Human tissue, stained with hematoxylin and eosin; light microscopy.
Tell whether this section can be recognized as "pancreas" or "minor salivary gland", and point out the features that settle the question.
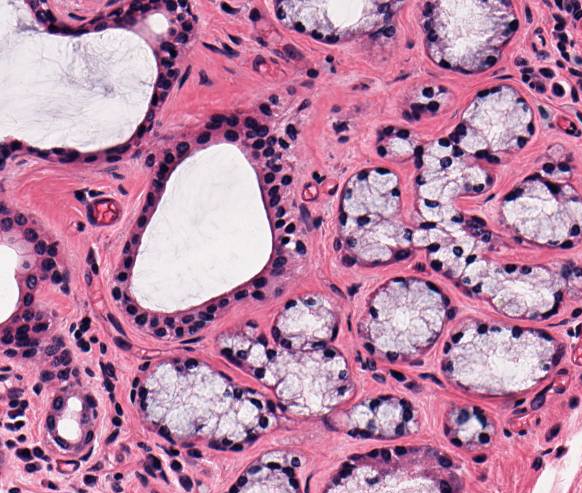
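This is minor salivary gland. Rounded clusters of mucous acini fill the right half and lower part of the field; their cells have pale, foamy, bubbly cytoplasm and dark flattened nuclei pressed against each acinus's base.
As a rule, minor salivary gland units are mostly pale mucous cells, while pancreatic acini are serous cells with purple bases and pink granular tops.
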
